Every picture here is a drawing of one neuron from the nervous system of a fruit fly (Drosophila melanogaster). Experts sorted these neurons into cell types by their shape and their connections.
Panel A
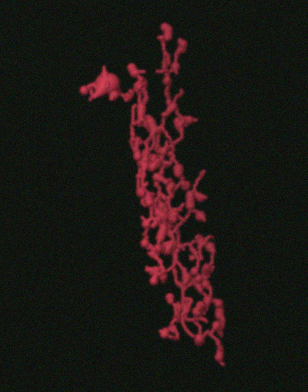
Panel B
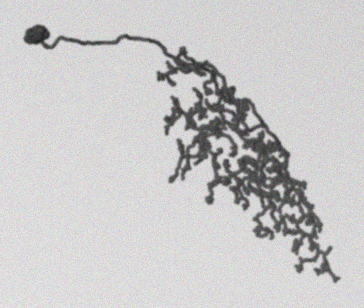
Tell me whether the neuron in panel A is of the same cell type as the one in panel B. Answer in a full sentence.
They are of the same cell type.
